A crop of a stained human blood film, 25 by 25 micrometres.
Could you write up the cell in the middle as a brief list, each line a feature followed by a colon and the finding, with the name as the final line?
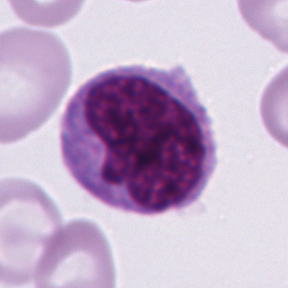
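Size: cell about 14 micrometres across
Nucleus: about 13 by 10 micrometres, about 60% of the cell's area
Nuclear outline: deep notch cutting into the left side
Chromatin: lacy, dark strands with paler gaps between
Cytoplasm: rim widest on the left side of the cell
Surface: small ragged cytoplasmic bulge at the upper right edge
Answer: monocyte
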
